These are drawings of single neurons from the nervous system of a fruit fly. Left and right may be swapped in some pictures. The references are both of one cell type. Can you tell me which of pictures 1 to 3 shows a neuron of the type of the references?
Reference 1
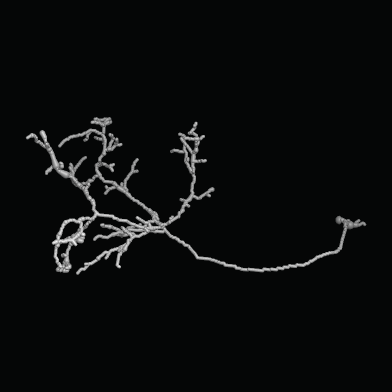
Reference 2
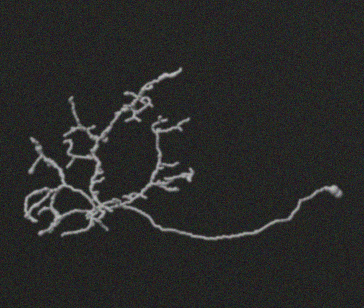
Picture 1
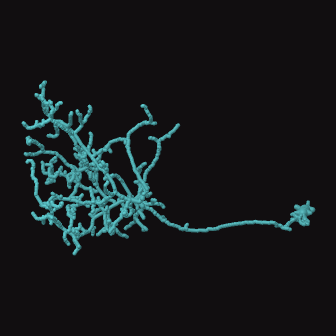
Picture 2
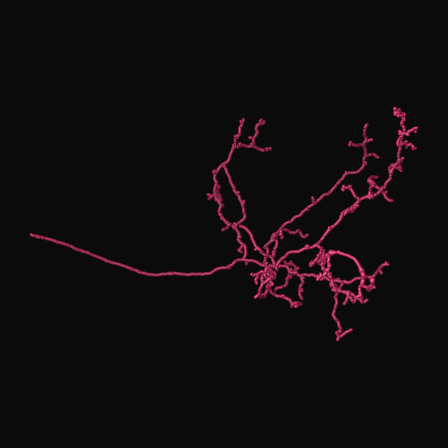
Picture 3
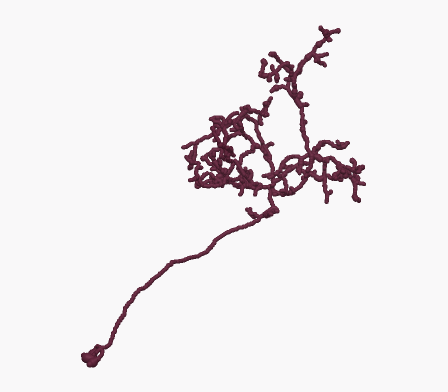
Picture 2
